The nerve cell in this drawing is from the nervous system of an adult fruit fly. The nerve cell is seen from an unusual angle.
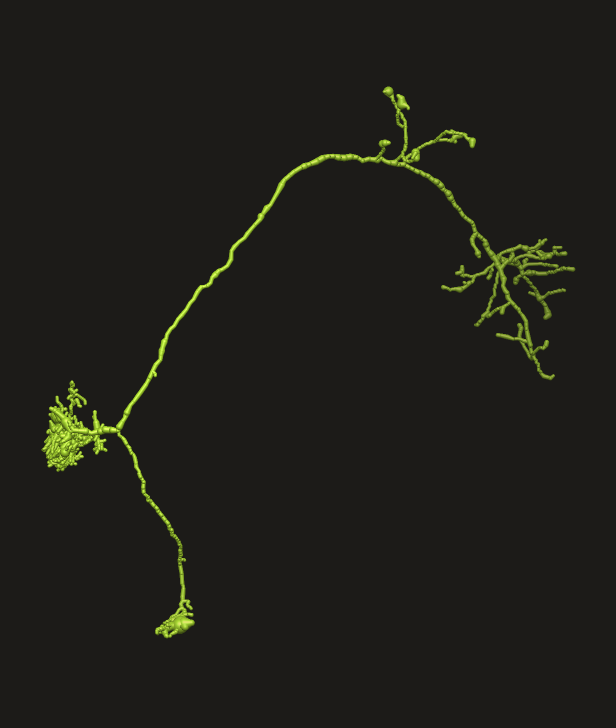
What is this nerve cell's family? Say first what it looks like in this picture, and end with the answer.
The picture shows dozens of branch ends. In this view it is about as wide as it is tall. This is a central-brain intrinsic neuron. The family is hemilineage ALl1_ventral.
